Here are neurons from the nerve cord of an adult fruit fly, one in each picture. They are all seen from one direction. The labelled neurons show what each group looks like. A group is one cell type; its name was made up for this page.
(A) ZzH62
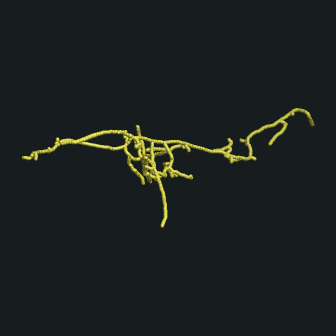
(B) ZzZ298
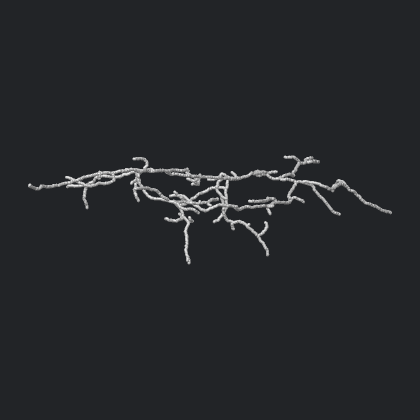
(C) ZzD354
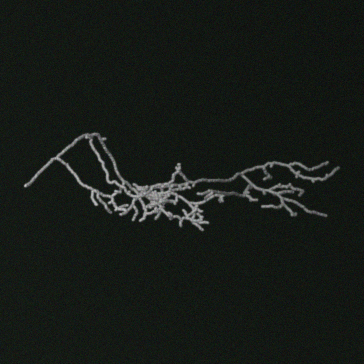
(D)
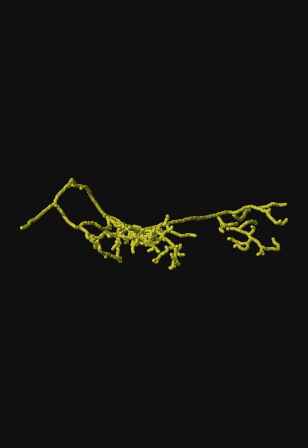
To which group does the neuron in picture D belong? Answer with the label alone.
ZzD354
